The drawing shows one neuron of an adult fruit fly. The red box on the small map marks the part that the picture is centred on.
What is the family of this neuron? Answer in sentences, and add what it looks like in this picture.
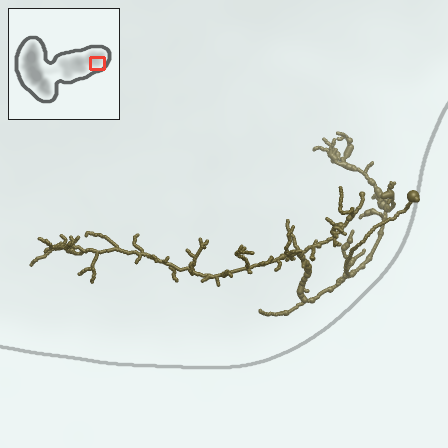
The family is hemilineage 13A. It is a nerve-cord intrinsic neuron. It lies in the nerve cord. Its cell body lies on the right of the picture. The picture shows dozens of branch ends.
